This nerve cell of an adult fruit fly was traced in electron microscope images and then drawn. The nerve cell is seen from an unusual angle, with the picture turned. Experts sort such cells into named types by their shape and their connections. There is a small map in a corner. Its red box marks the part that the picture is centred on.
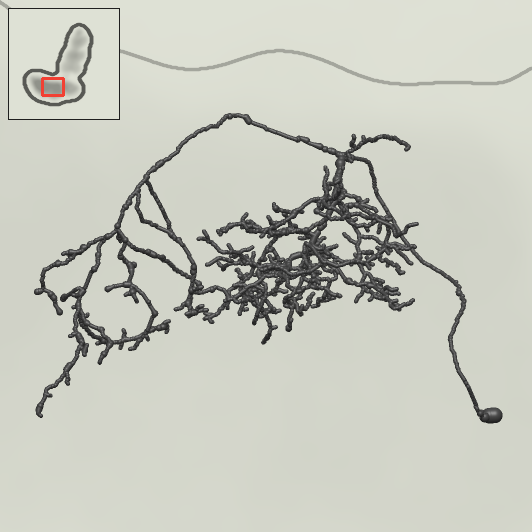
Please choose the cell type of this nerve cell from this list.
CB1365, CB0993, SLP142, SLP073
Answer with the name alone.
SLP073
